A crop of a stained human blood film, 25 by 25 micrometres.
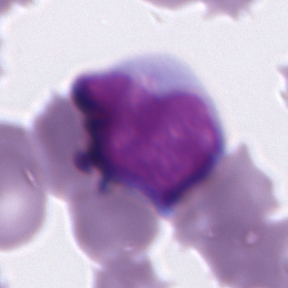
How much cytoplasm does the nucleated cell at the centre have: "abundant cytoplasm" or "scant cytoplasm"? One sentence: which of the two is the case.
Most of this cell is taken up by its nucleus.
